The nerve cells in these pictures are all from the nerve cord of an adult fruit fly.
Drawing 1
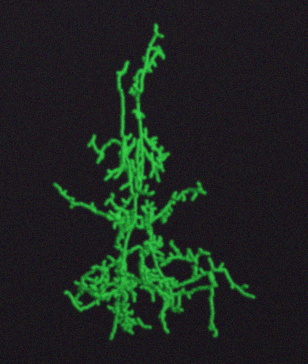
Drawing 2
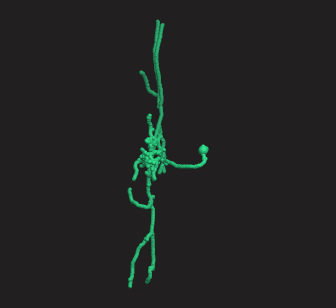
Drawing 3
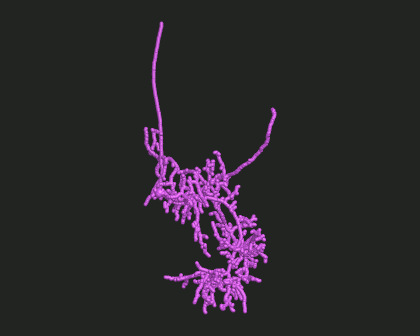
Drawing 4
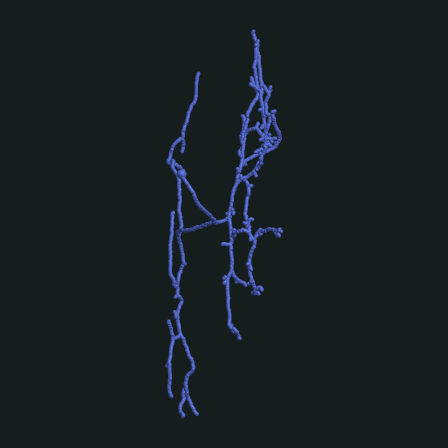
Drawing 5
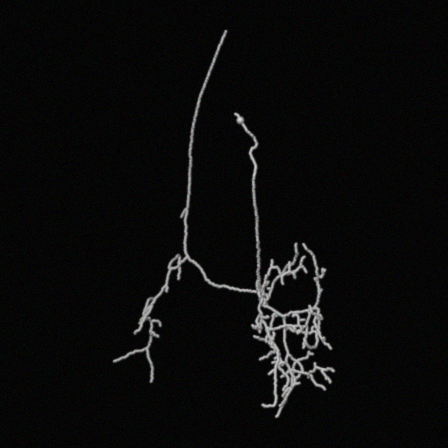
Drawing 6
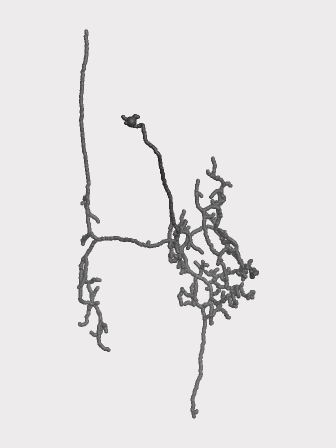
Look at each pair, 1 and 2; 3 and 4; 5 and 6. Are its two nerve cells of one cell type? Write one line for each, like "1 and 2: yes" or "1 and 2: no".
1 and 2: yes
3 and 4: no
5 and 6: yes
